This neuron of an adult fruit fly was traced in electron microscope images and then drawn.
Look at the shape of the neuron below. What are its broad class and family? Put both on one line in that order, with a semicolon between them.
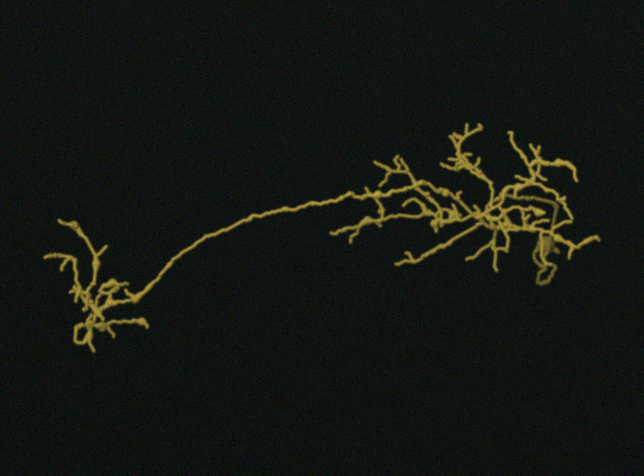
optic-lobe intrinsic neuron; Tm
